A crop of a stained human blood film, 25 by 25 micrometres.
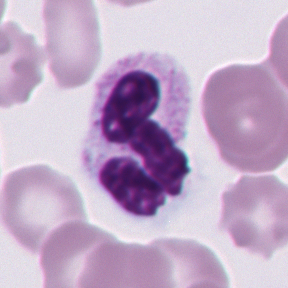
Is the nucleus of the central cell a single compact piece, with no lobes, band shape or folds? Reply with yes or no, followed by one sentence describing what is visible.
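No. The nucleus is divided into three lobes.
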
